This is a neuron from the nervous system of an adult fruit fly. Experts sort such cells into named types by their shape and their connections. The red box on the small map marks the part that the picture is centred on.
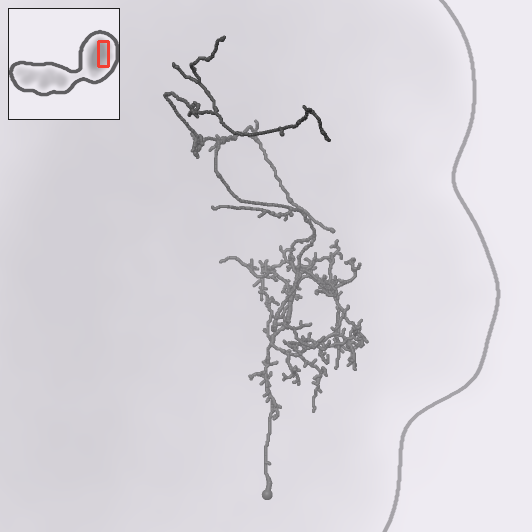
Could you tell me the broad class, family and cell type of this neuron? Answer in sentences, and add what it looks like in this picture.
This is a central-brain intrinsic neuron. Its family is hemilineage VLPl&p2_lateral. The cell type is AVLP129. The cell body can be seen at the bottom of the picture. Dozens of branch ends can be seen.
